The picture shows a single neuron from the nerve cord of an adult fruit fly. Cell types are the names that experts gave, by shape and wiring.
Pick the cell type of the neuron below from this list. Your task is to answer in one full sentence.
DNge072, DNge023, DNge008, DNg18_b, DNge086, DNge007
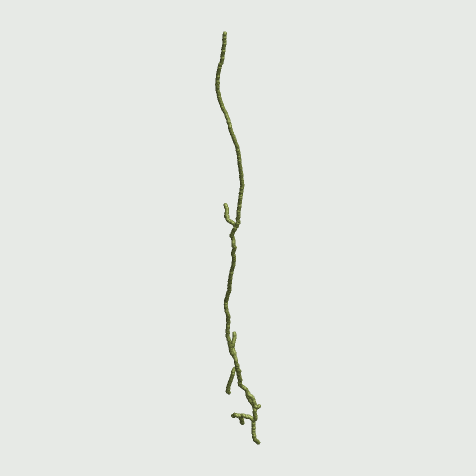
The cell type held by this neuron is DNg18_b.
